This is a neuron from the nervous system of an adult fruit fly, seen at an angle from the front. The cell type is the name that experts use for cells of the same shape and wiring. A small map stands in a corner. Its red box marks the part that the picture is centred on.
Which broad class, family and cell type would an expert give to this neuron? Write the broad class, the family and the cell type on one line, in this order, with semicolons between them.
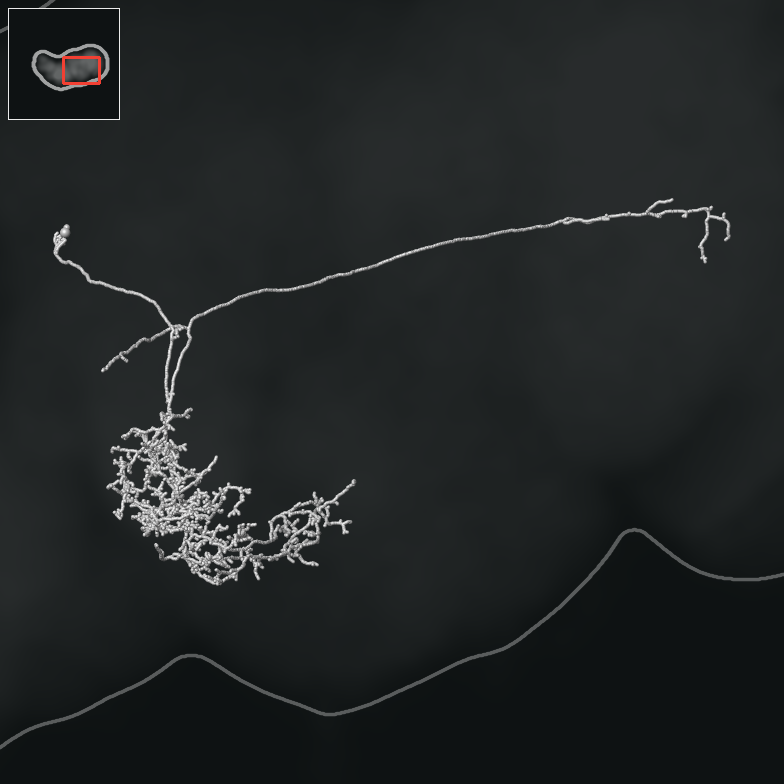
central-brain intrinsic neuron; hemilineage VLPl&p2_posterior; WED117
